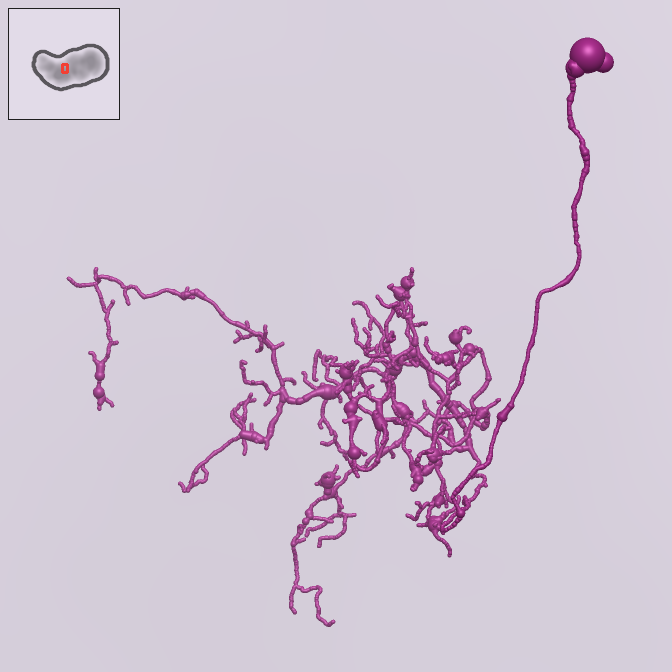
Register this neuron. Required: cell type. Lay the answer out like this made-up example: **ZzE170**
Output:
**Mi16**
